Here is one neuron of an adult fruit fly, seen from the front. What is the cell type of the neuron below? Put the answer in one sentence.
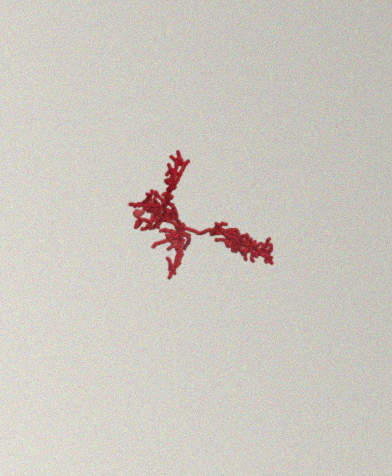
The cell type is LAL162.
